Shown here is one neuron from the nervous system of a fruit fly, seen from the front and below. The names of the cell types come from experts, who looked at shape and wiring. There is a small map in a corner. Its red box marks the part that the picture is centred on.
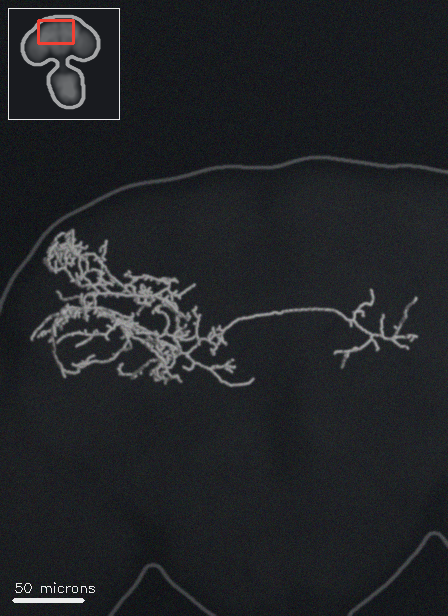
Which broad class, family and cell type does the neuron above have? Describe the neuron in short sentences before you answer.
The cell body can be seen on the left of the picture. From left to right in the picture it spans about 300 microns. The picture shows dozens of branch ends. This is a central-brain intrinsic neuron. Its family is hemilineage SLPa&l1_anterior. Its cell type is CL071_b.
